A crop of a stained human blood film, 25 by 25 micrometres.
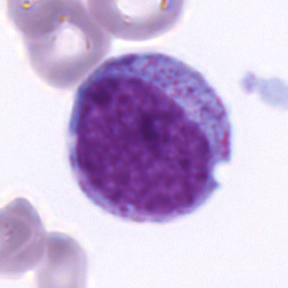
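Promyelocyte, the cell in the middle of the smear. Taking its features in order: first, the nucleus lies off-centre toward the lower left; second, that nucleus is a single unlobed mass; third, the cytoplasm reaches its widest as a crescent on the upper-right side; and fourth, the cytoplasm is pale greyish-blue.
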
